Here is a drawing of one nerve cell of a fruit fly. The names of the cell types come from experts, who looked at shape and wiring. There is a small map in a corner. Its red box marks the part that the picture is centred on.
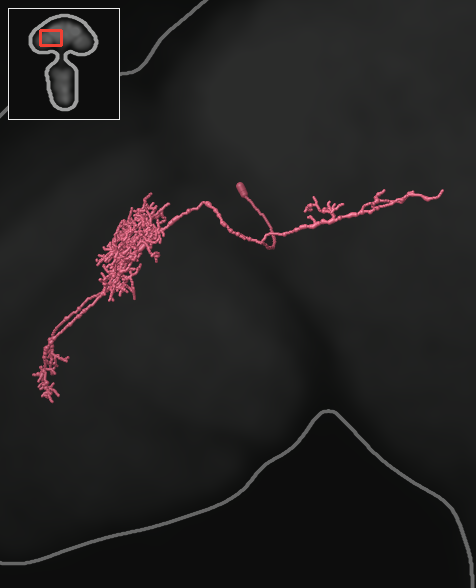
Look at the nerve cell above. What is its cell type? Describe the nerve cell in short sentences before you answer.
It lies in the brain. The picture shows dozens of branch ends. Its broad class is visual projection neuron. Its cell type is LPLC1.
